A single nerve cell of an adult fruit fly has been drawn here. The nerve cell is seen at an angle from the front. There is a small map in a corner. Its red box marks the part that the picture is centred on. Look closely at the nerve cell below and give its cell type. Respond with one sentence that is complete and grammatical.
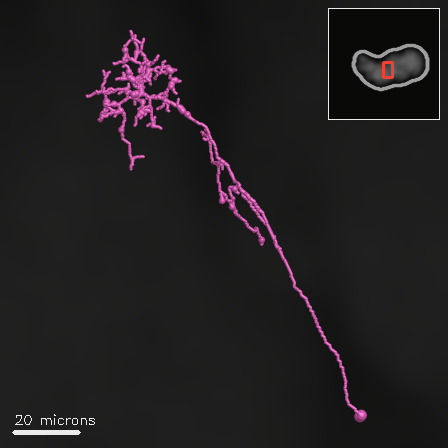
The nerve cell is a member of cell type Li21.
